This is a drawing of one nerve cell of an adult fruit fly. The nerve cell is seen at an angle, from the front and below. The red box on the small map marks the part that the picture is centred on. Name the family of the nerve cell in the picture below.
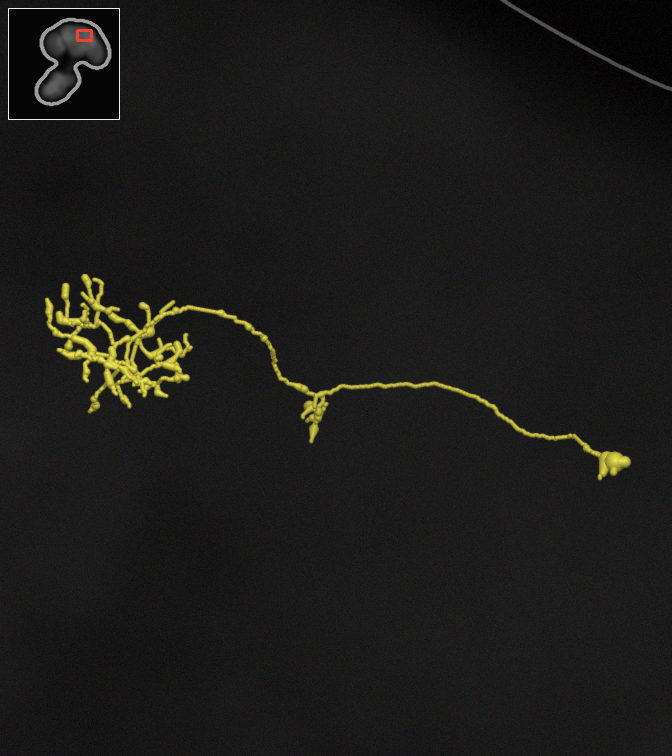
hemilineage EBa1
